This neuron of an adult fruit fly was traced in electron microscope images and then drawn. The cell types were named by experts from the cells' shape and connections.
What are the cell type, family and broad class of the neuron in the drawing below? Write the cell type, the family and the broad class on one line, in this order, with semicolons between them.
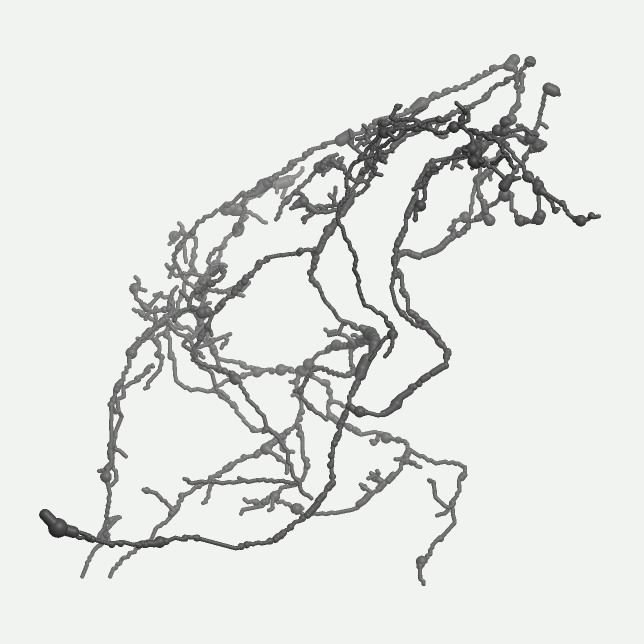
SIP128m; hemilineage CREl1; central-brain intrinsic neuron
